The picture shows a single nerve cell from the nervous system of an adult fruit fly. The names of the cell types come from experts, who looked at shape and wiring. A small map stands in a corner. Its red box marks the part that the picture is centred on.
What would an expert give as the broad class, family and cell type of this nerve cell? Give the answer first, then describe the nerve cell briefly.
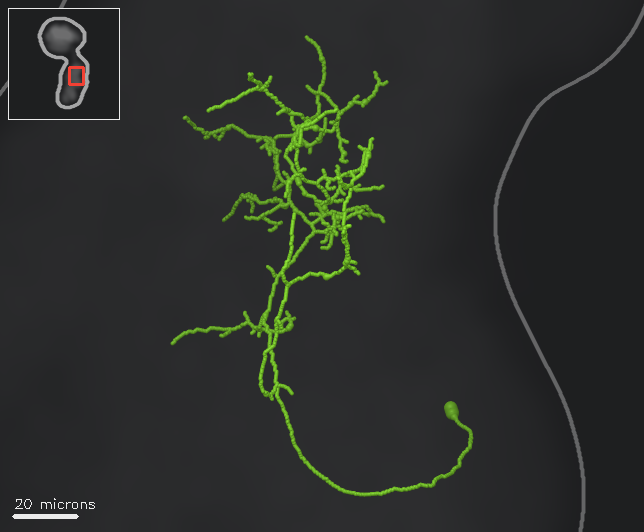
It is a nerve-cord intrinsic neuron. The family is hemilineage 05B. It is of cell type IN05B092. By the scale bar it is about 150 microns tall in this view. Dozens of branch ends can be seen.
